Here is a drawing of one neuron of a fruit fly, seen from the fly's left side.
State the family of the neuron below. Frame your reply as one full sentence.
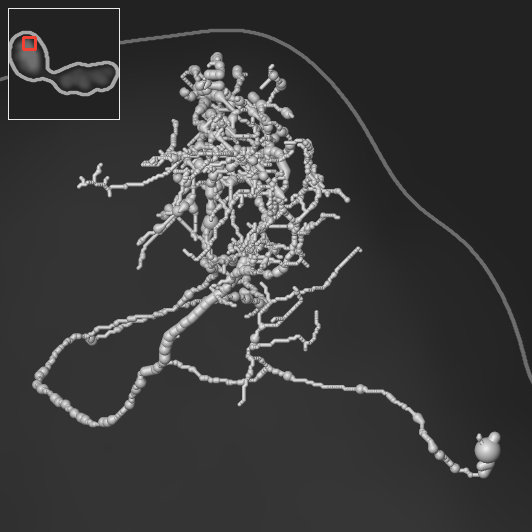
To family hemilineage SMPpv2_dorsal belongs this neuron.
